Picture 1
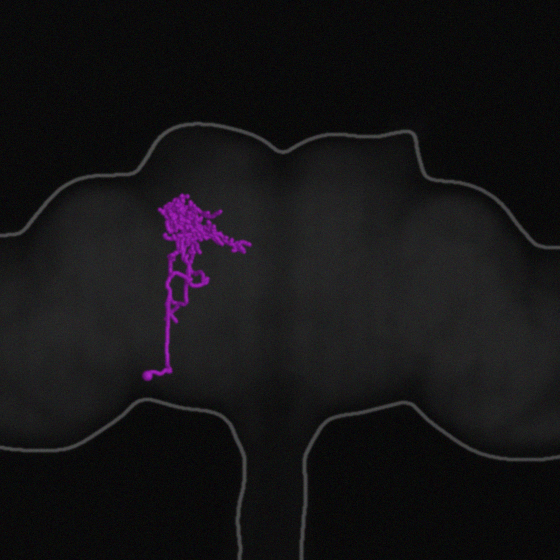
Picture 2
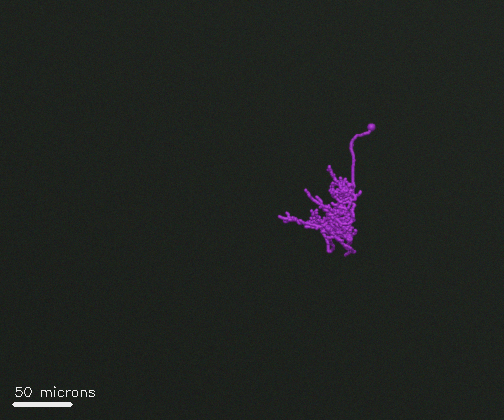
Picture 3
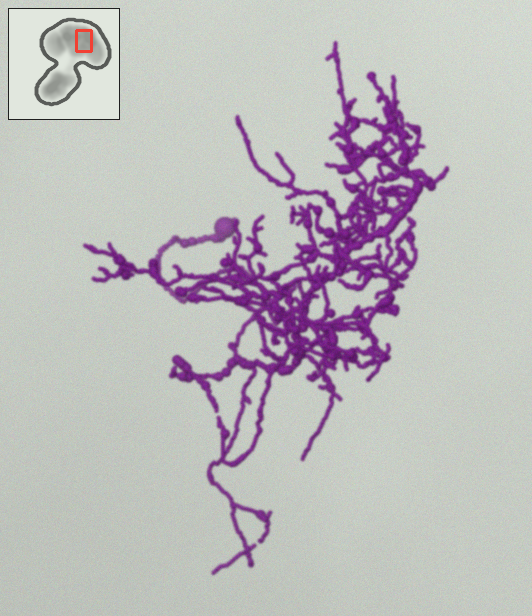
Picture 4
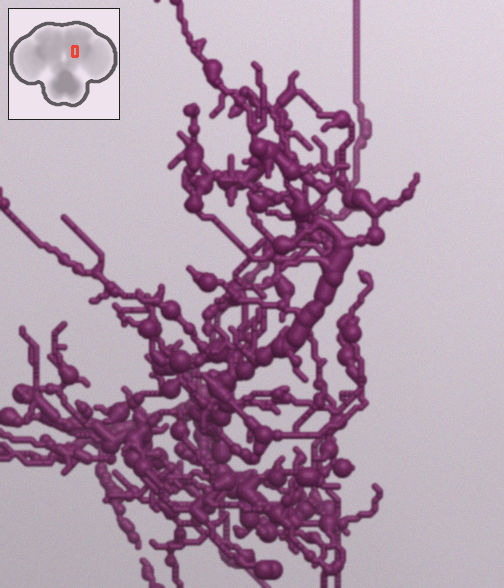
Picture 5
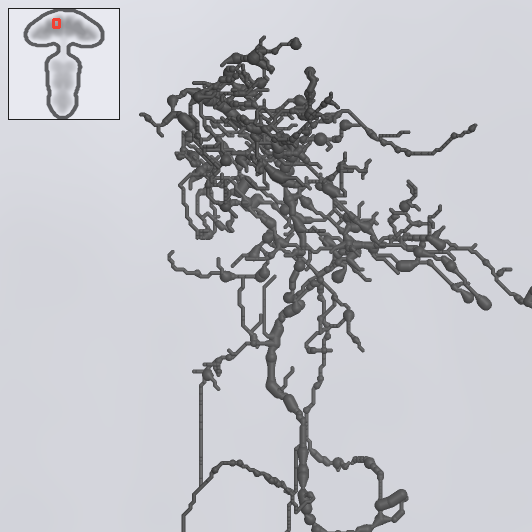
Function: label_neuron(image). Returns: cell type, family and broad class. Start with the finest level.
LAL144; hemilineage SMPpv2_ventral; central-brain intrinsic neuron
